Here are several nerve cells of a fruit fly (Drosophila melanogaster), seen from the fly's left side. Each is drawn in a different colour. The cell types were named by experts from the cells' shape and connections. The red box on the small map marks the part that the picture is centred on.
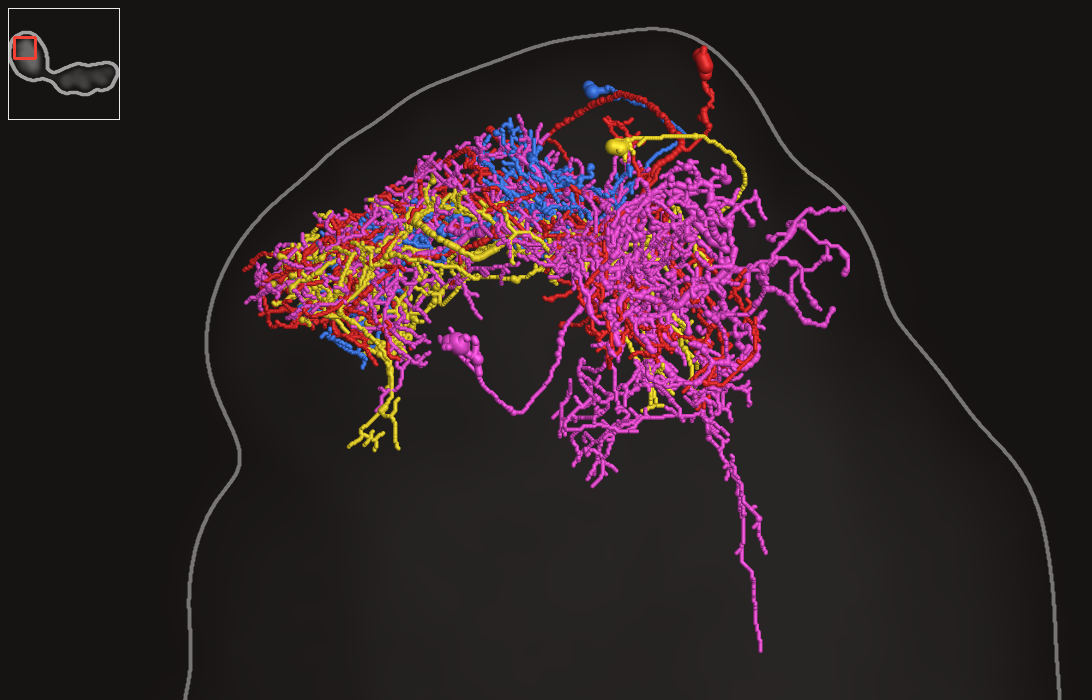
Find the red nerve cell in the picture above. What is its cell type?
LHPD5d1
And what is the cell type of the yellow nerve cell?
LHPD2c7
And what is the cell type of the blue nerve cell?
SMP443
